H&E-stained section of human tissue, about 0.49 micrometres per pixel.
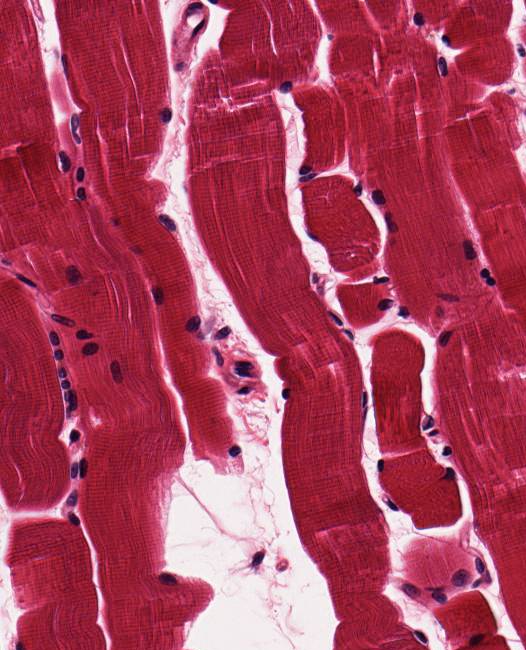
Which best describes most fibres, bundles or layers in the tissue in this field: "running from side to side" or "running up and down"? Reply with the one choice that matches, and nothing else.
Running up and down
